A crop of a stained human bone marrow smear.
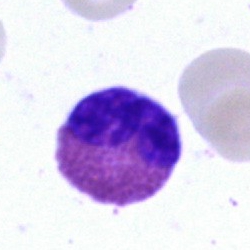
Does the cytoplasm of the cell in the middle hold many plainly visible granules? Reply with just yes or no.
Yes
